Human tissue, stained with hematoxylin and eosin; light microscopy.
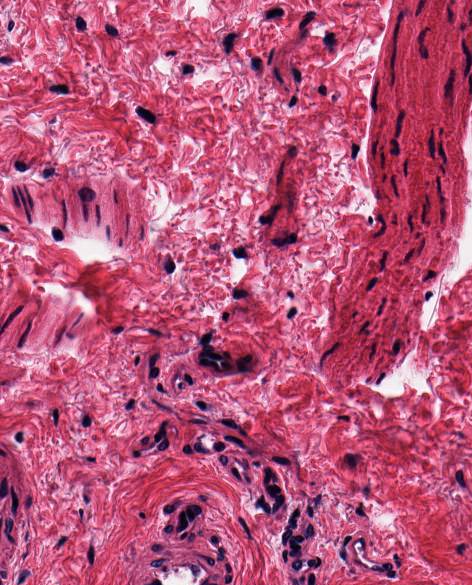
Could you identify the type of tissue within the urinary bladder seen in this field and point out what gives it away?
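This is loose connective tissue. Most of the field is loose stroma: wavy pink collagen in haphazard array, with scattered small dark nuclei. No epithelium lines any surface.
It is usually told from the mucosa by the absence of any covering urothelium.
A broad smooth muscle bundle runs down the right side, from the top right edge toward the lower centre-right.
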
